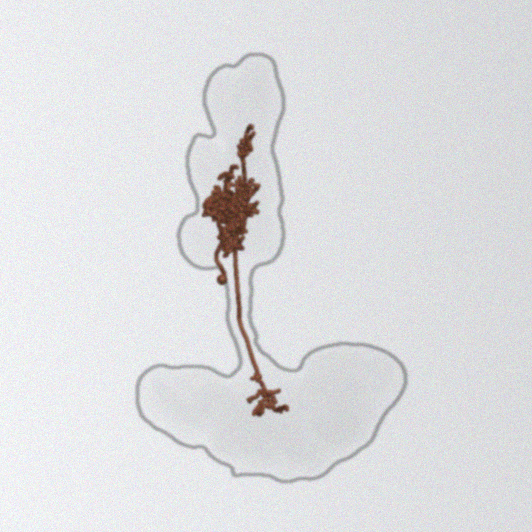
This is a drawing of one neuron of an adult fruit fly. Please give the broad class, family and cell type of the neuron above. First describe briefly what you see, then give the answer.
It reaches both the brain and the nerve cord, passing through the neck. The cell body can be seen in the middle of the picture. It is an ascending neuron. The family is hemilineage 08B. It is of cell type AN08B009.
